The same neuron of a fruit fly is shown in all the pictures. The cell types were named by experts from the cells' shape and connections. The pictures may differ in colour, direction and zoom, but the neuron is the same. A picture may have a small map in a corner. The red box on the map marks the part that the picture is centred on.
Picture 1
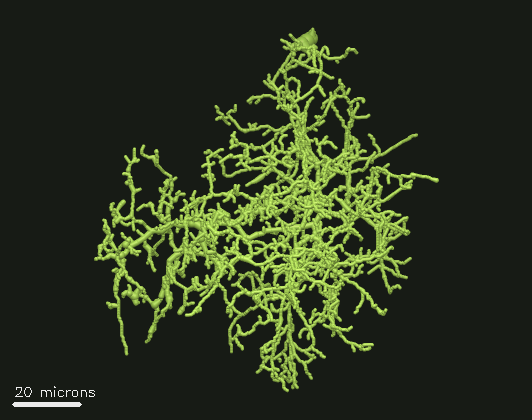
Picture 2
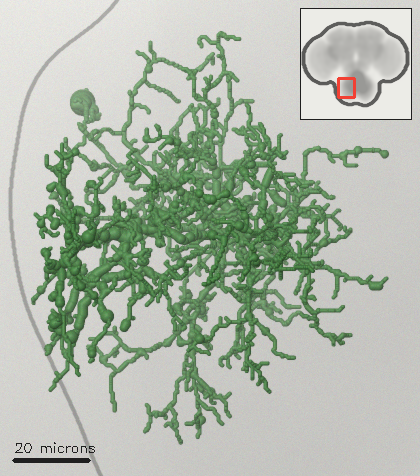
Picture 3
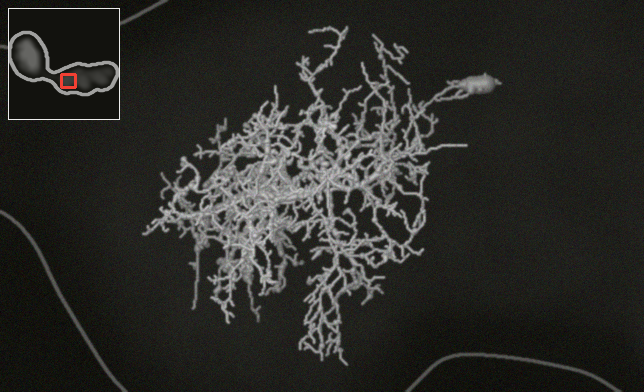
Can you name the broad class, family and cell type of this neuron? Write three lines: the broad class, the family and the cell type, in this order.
nerve-cord intrinsic neuron
hemilineage 21A
IN21A016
